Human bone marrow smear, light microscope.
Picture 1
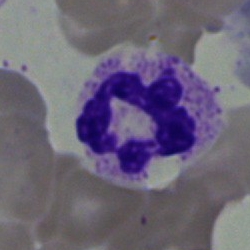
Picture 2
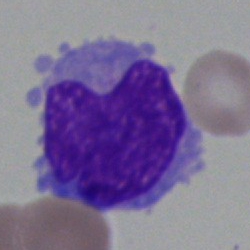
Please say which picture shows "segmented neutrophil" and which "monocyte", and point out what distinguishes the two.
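Picture 1 shows a segmented neutrophil; picture 2 shows a monocyte. In picture 1 the nuclear lobes are linked in a ring around a pale central area.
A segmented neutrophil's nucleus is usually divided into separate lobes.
In picture 2 the nucleus instead has a broad notch in its upper border.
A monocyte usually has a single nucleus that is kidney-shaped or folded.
The monocyte's cytoplasm is pale blue and is widest above the nucleus, where the notch lies.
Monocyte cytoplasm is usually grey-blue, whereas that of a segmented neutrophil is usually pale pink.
The outlines also differ: the neutrophil is round and smooth, while the monocyte bears small rounded blebs of cytoplasm at its upper-left edge.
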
